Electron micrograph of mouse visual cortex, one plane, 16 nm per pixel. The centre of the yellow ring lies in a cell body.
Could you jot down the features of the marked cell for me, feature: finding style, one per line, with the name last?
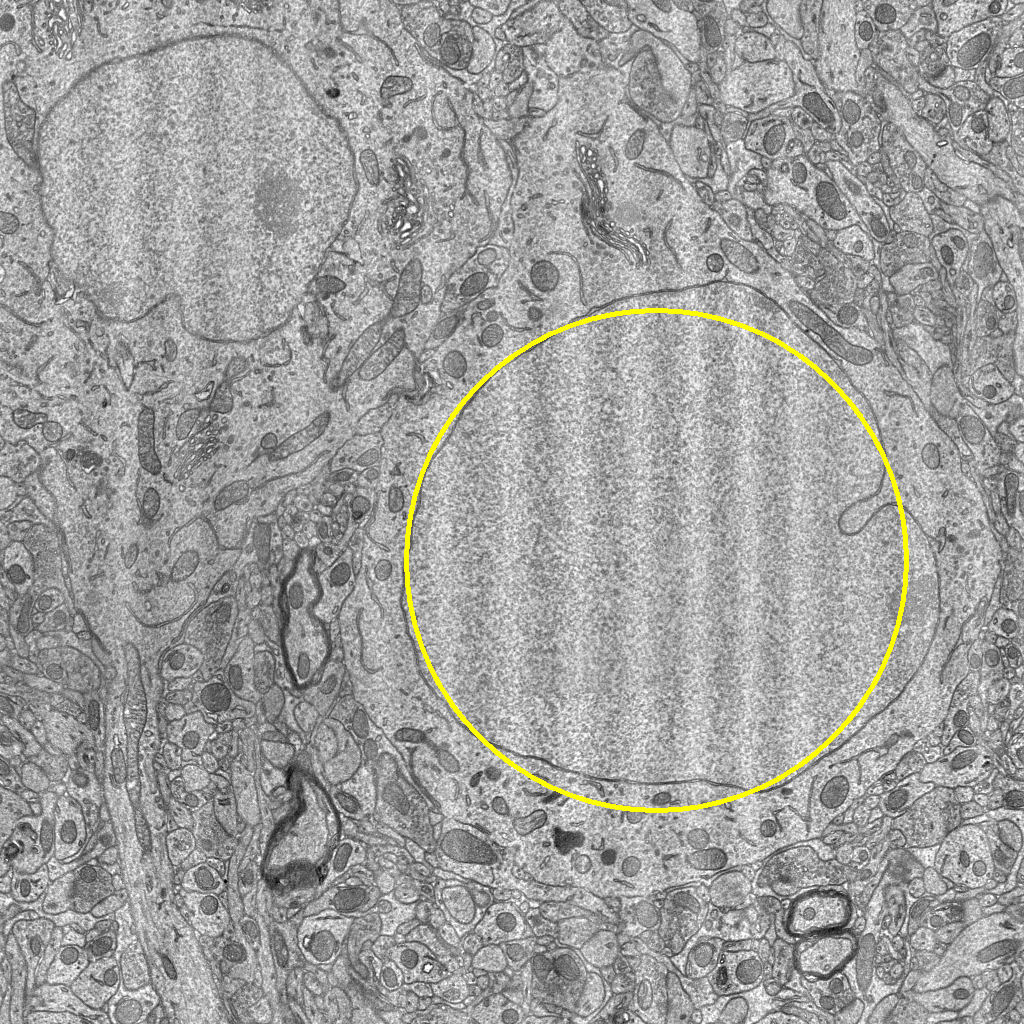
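Nucleus: roughly round, you get its whole outline in this plane
Chromatin: fine, evenly spread, no dark clumps along the envelope
Nucleolus: not showing in this plane
Cytoplasmic rim: no stacks of rough endoplasmic reticulum
Call it: excitatory neuron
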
